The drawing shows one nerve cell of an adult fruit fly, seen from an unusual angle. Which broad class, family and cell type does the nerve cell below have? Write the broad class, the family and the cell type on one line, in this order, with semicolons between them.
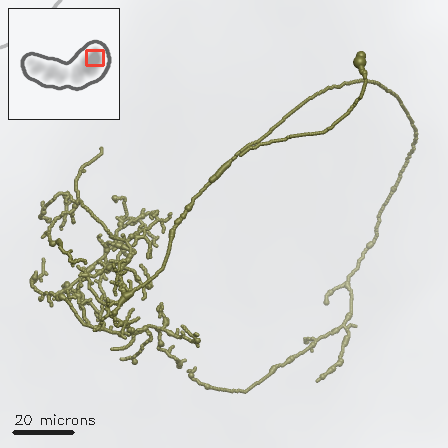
central-brain intrinsic neuron; hemilineage SLPa&l1_lateral; PLP037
